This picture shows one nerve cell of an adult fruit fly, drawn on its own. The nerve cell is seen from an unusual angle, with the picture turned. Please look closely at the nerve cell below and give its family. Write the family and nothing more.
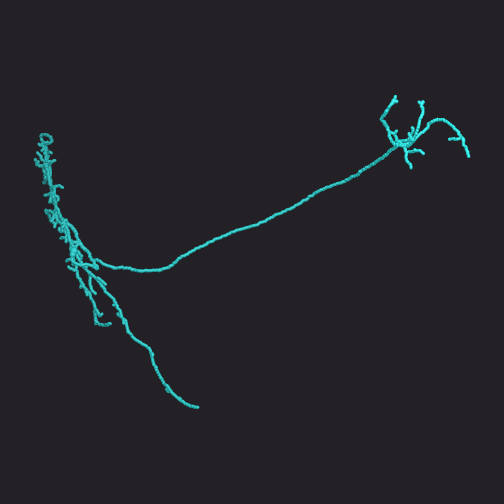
MeVP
